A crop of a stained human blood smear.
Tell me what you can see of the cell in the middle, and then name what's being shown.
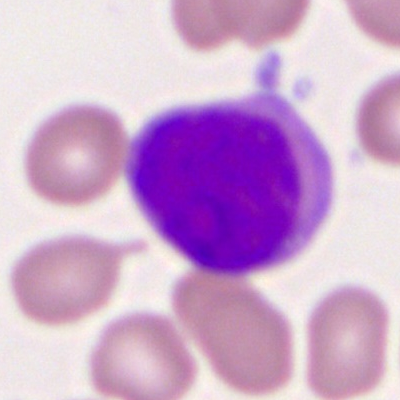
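A single unlobed nucleus fills most of the cell. It stains a deep purple. The cytoplasm forms a thin rim, widest on the right side. The cell is a myeloblast.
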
